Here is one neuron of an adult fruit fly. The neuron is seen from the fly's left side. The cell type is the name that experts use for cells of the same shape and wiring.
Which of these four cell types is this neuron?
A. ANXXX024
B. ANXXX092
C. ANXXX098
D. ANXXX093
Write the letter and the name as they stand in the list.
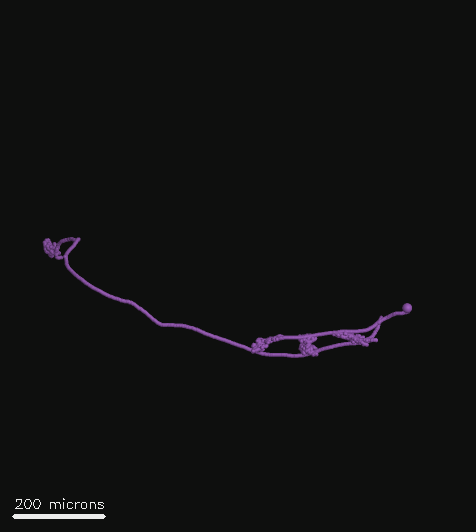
C. ANXXX098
